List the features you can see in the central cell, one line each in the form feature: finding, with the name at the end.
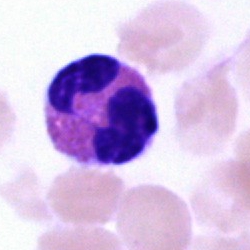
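Lobes: two, separate
Position: one upper left, one right
Chromatin: dark purple, dense
Cytoplasm: pinkish-lilac, between and around the lobes
Cell type: eosinophil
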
